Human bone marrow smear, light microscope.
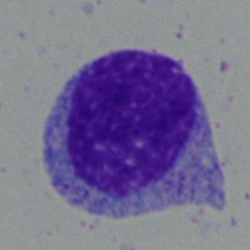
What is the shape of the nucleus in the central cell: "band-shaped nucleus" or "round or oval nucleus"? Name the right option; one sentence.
A single compact round or oval mass makes up the nucleus.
